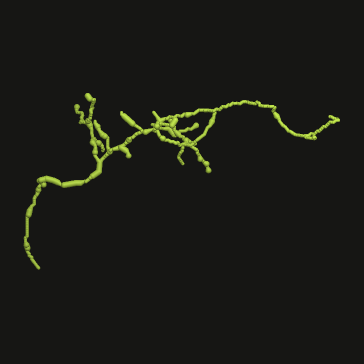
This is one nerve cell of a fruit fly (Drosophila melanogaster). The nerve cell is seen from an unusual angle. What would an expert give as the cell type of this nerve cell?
aPhM1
